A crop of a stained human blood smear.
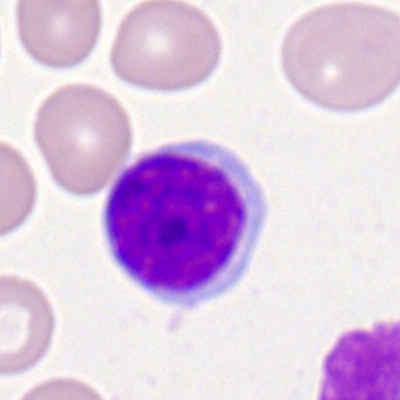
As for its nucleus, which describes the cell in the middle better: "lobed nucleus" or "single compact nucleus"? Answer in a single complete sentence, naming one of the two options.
There is a single undivided, compact nucleus of round, oval or kidney shape in the cell.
